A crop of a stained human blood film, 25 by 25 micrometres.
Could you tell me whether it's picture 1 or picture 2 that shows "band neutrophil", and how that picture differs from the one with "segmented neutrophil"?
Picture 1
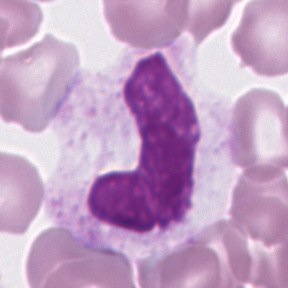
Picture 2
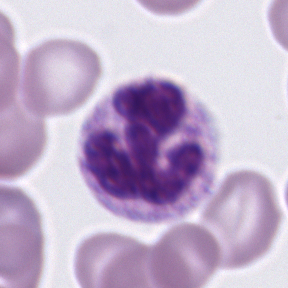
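I'd put the band neutrophil in picture 1 and the segmented neutrophil in picture 2. The first nucleus is a single unsegmented band bent into a boot-like curve, while the second is split into several distinct lobes clustered in the middle of the cell.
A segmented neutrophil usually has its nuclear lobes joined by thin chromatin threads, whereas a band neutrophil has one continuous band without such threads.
Both show coarsely clumped chromatin and small lilac granules scattered through the cytoplasm. The cytoplasm is very pale pinkish-grey in the first and pale pinkish-lilac in the second, which measures about 12 micrometres across.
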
